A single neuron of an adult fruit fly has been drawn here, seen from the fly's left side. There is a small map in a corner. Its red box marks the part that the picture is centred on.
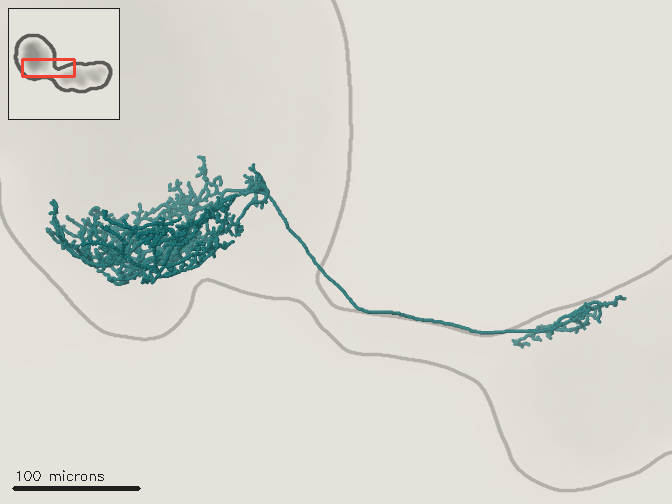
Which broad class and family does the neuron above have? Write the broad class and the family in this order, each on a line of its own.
descending neuron
DNge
